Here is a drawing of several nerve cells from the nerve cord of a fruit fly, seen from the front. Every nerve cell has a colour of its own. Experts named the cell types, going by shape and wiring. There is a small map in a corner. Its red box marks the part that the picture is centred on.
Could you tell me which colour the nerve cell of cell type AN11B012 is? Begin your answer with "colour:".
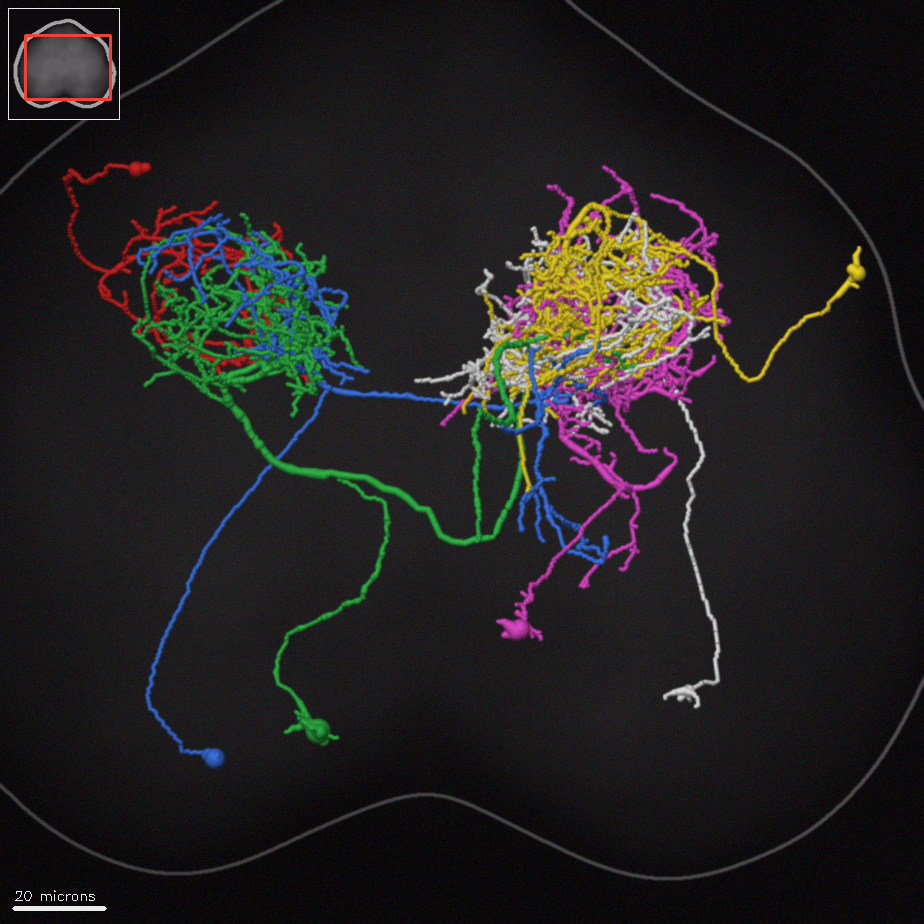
colour: yellow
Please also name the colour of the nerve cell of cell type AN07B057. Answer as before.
colour: blue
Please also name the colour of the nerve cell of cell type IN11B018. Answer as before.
colour: red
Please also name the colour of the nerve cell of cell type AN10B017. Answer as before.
colour: green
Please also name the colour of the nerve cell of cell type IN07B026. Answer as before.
colour: magenta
